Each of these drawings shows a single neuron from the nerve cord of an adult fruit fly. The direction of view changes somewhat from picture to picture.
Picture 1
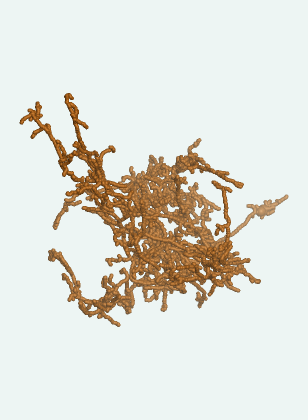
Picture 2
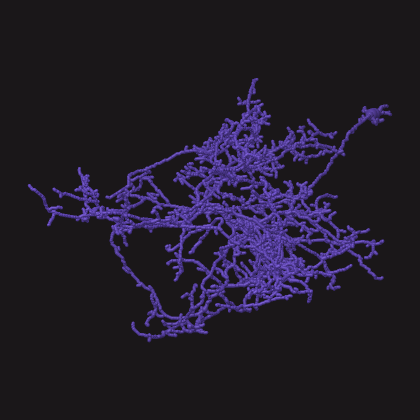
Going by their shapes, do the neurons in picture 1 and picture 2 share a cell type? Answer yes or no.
yes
